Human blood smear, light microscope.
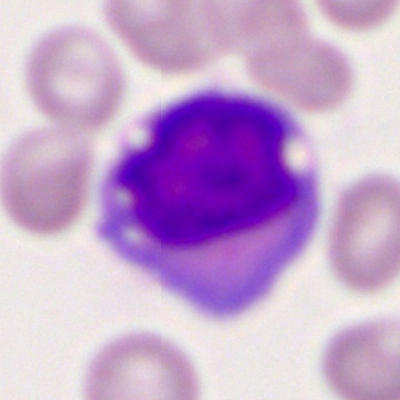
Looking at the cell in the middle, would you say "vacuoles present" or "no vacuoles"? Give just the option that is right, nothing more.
Vacuoles present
